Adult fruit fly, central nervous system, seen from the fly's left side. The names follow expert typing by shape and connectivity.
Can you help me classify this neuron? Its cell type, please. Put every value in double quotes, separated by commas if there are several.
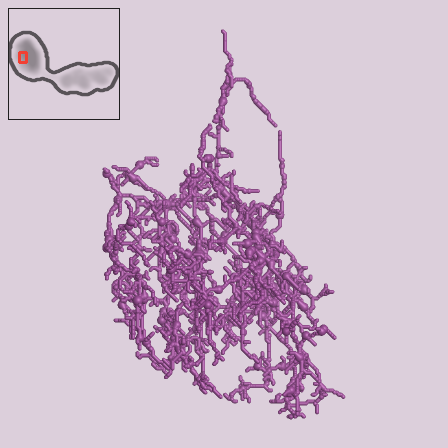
"AVLP104"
